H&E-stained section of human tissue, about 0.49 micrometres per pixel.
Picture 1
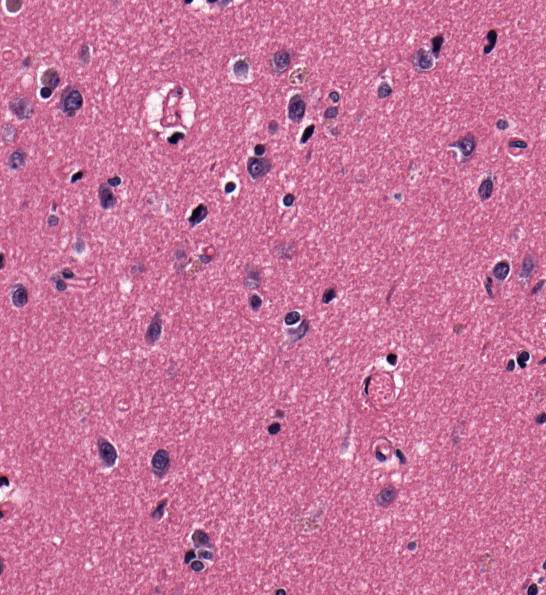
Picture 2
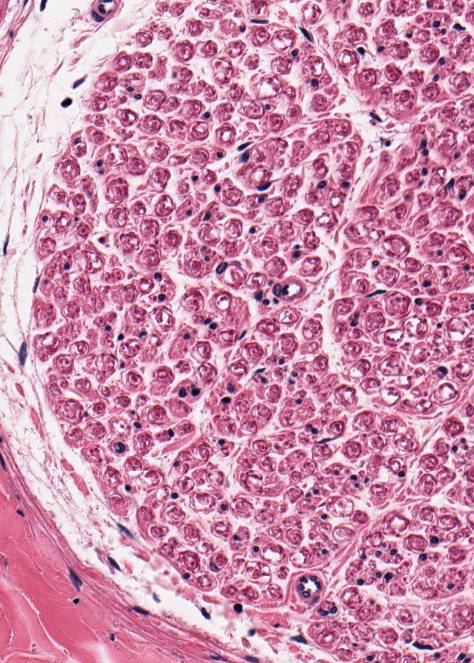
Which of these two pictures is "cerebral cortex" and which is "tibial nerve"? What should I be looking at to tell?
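Here, picture 1 is cerebral cortex and picture 2 is tibial nerve. The cortex is a finely granular pink fibrillary background, the neuropil, with cells scattered singly and fairly evenly through it, among them many small, dark, round to elongated nuclei with little visible cytoplasm. No fibrous collagenous stroma separates the cells. A few small round vessels sit in clear spaces, most obviously at upper centre-left and right of centre. The nerve is one large rounded bundle of tightly packed fibres, cut across as many small round profiles, many showing a small central dot inside a pink ring, with small dark nuclei sparse between them.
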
